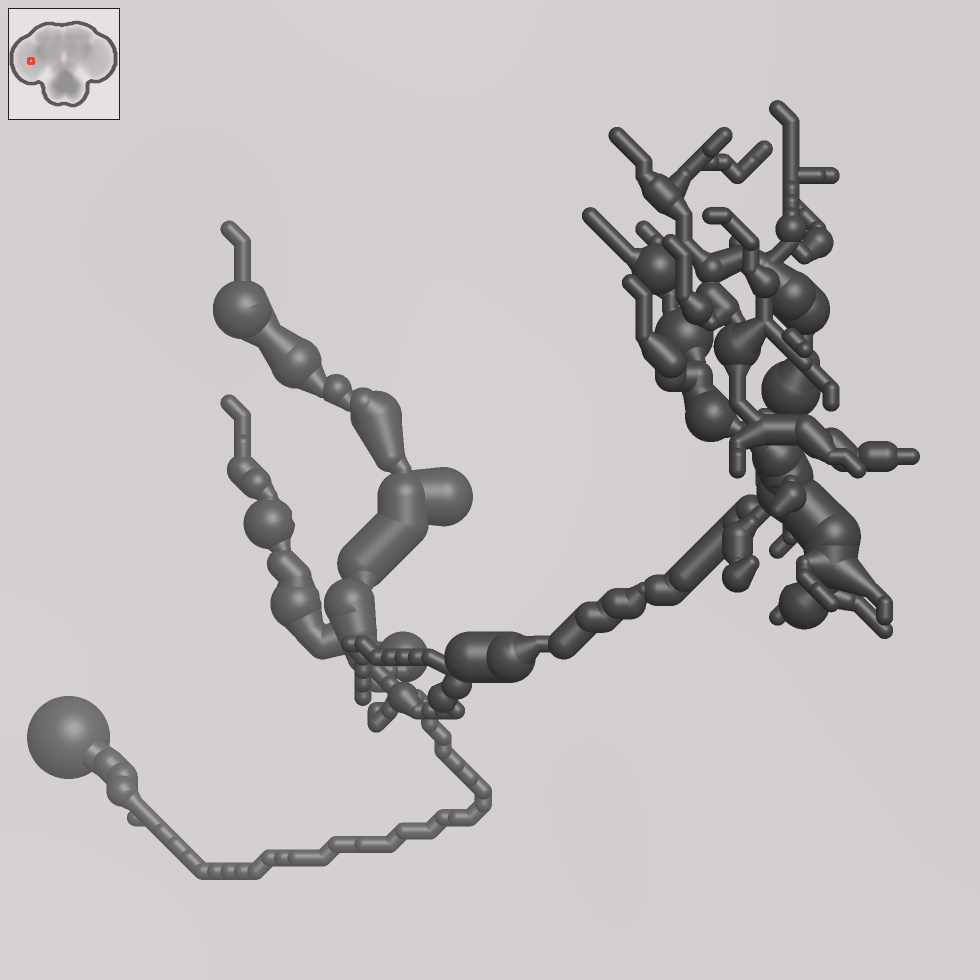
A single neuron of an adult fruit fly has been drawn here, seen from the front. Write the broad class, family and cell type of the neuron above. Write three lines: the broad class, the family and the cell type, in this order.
optic-lobe intrinsic neuron
T
T5d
